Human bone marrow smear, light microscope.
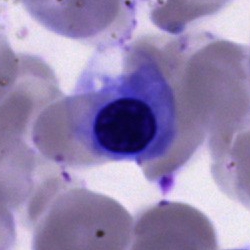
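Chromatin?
Dense; nucleus a nearly uniform dark purple.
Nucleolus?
None seen.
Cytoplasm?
Deep blue, no granules.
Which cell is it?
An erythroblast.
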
